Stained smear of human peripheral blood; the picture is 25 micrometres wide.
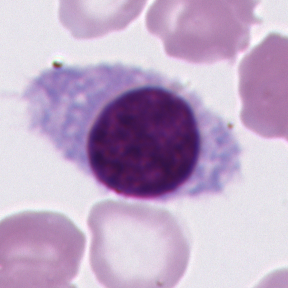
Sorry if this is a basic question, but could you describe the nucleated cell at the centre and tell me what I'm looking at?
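This cell forms an irregular oval, wider from side to side than from top to bottom. Its cytoplasm is abundant and pale greyish blue, mottled with many small pale spots. The cytoplasmic margin is frayed and poorly defined rather than sharp. It is a hairy cell.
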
